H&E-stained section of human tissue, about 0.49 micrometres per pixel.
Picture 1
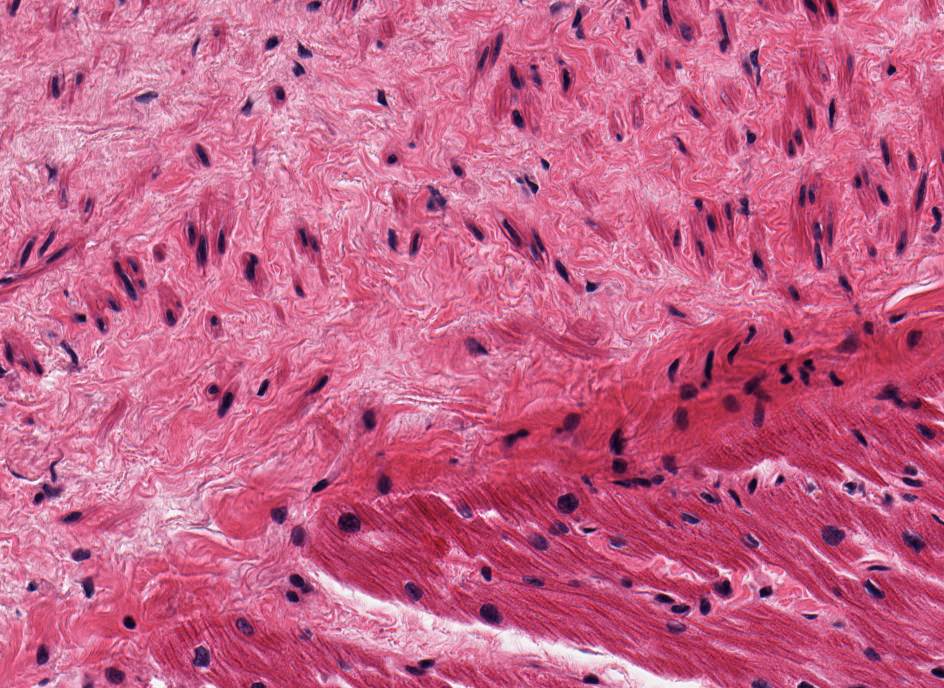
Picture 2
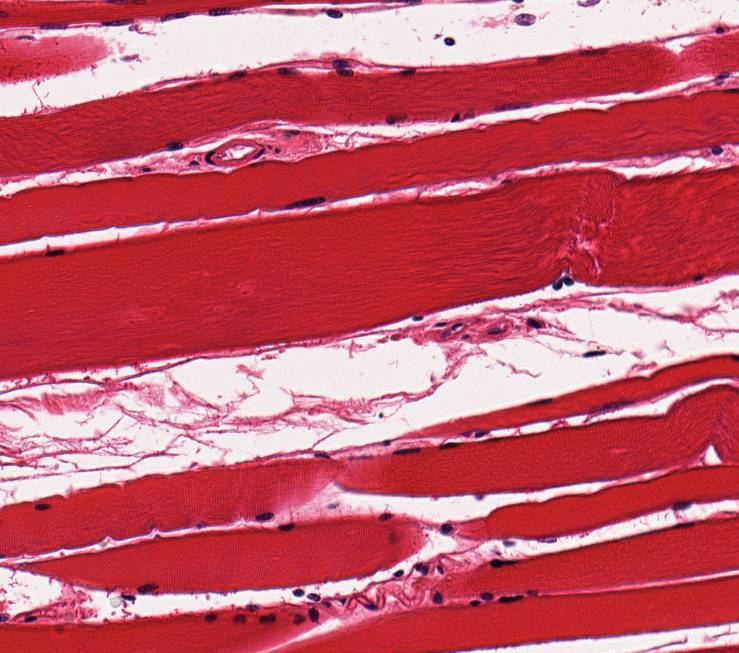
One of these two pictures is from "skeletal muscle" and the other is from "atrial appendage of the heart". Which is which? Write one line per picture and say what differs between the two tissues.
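Site of picture 1: atrial appendage of the heart. The muscle fibres have oval nuclei that lie within the fibres rather than pressed to their edges.
Site of picture 2: skeletal muscle. The fibre nuclei are flattened and lie at the edges of the fibres.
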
